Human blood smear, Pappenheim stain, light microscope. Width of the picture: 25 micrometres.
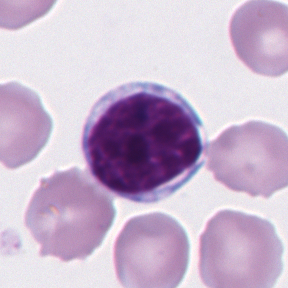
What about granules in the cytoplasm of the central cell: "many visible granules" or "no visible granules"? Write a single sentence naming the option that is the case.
There are no visible granules in its cytoplasm.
